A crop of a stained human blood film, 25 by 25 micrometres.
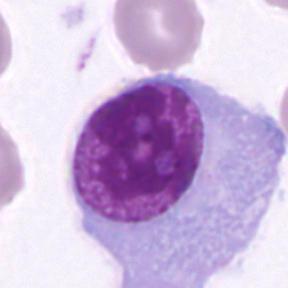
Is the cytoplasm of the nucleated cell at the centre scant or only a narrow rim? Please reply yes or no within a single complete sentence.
No, around the nucleus lies a wide area of cytoplasm.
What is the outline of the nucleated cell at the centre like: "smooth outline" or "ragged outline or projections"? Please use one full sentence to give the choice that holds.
There is a ragged or frayed edge, or there are projections, blebs or tags, on this cell.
